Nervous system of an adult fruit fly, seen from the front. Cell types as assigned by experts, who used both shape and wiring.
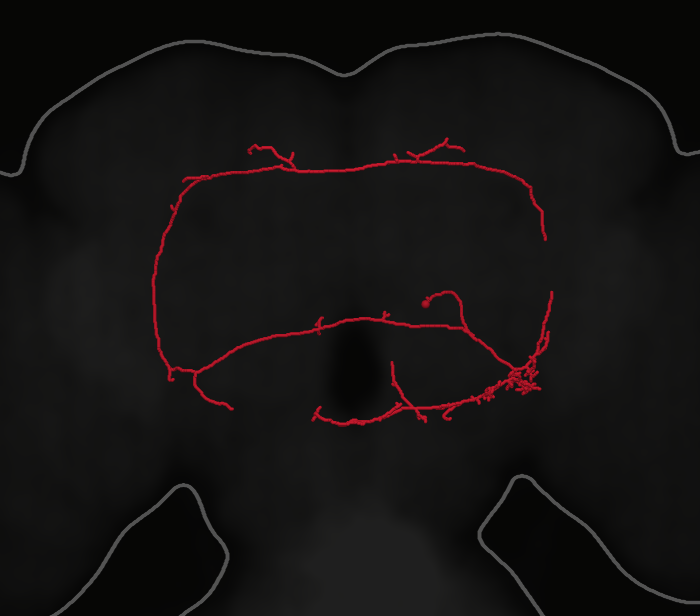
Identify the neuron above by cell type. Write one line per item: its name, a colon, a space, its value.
cell type: WED143_c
